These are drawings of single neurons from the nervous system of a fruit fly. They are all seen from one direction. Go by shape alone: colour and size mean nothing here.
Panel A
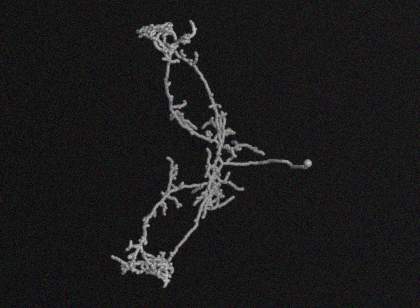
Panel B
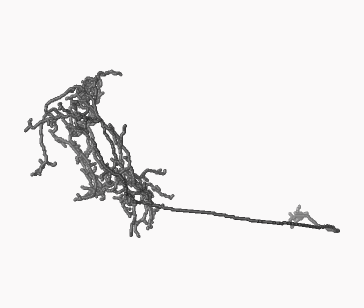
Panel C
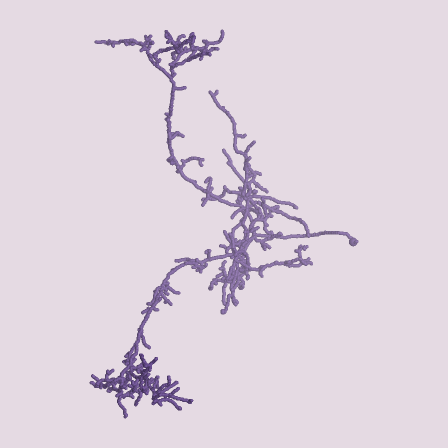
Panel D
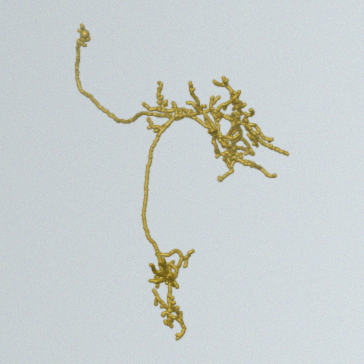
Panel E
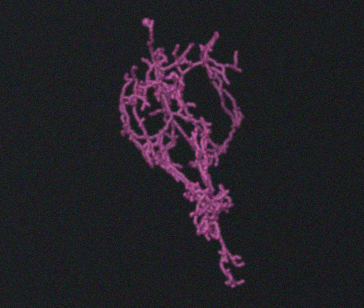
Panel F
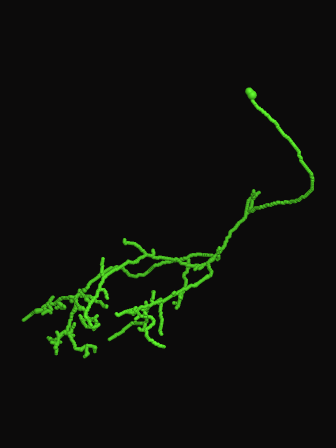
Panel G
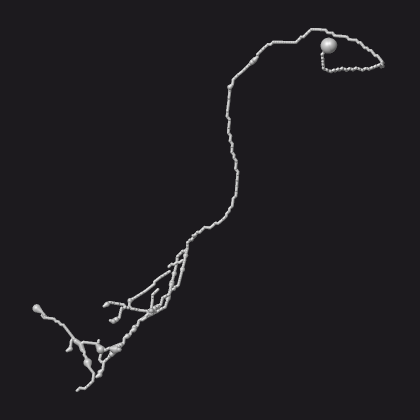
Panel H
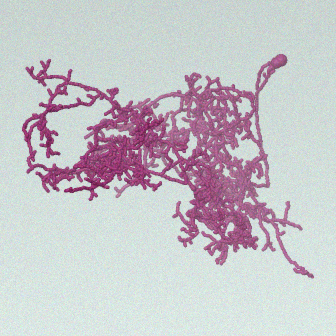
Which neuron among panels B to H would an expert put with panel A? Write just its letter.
C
